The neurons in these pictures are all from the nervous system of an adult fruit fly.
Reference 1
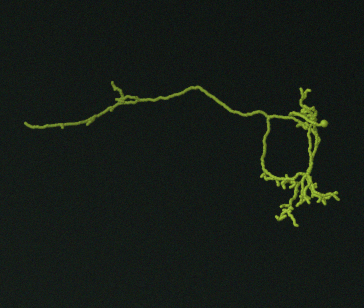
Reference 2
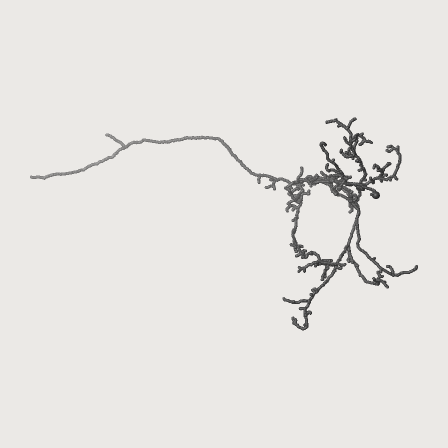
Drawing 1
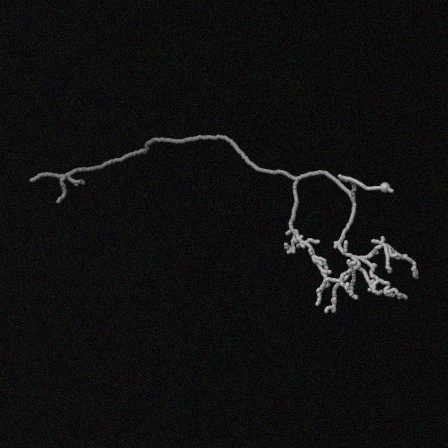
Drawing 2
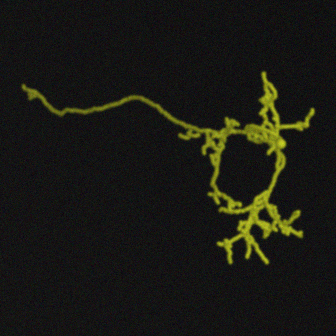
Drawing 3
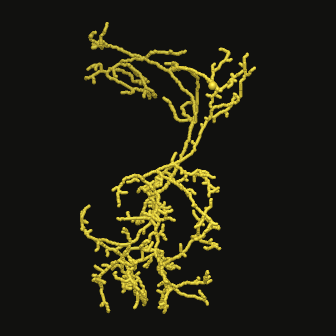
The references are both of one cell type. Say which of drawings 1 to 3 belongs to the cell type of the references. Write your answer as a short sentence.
Drawing 2 is of the same cell type.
